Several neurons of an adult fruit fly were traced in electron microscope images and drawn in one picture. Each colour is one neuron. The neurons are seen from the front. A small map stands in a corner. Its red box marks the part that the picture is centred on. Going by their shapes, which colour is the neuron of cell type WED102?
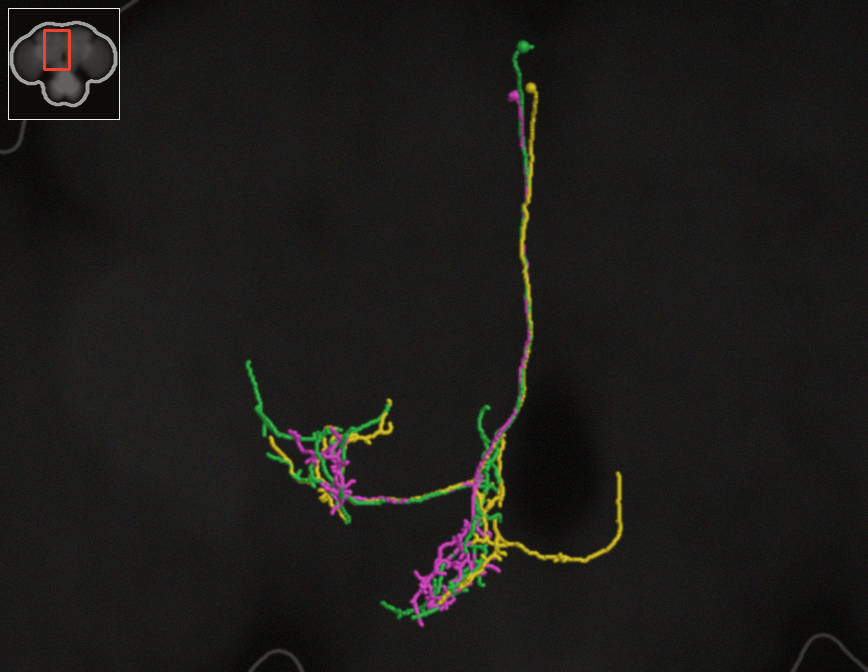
green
